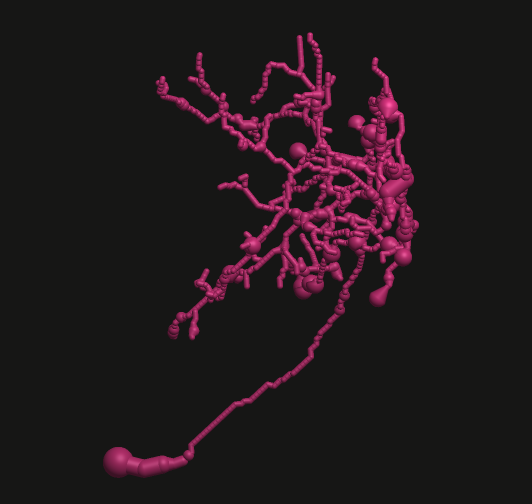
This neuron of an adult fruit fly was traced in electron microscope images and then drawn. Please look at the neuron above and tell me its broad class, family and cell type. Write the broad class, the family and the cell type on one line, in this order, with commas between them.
nerve-cord intrinsic neuron, hemilineage 01B, IN01B074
